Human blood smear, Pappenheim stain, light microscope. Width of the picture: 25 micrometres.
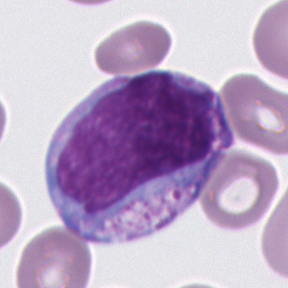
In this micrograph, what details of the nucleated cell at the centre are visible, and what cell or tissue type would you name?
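Look first at the outline: it is oval and smooth, and the cell measures about 18 by 13 micrometres. The nucleus takes up about 60% of the cell's area and sits toward the upper side, so the widest band of cytoplasm lies below it. No nucleoli can be seen in the nucleus. Below the nucleus, the cytoplasm holds many small clear vacuoles. The cell is an atypical promyelocyte.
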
